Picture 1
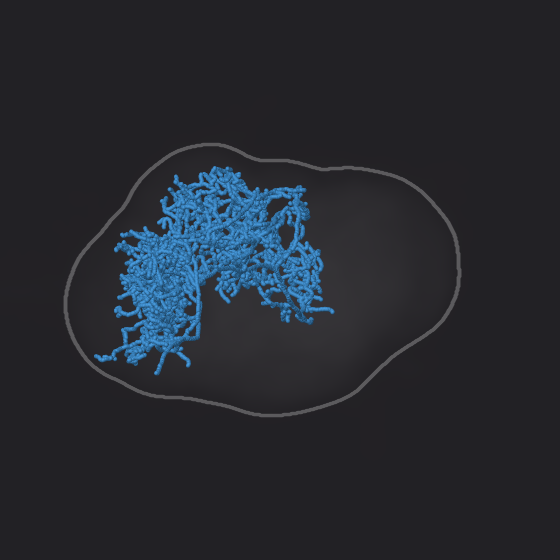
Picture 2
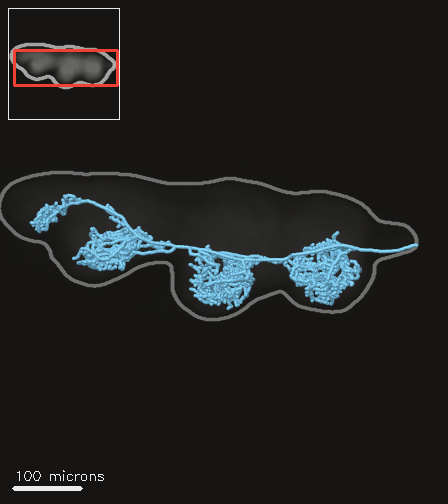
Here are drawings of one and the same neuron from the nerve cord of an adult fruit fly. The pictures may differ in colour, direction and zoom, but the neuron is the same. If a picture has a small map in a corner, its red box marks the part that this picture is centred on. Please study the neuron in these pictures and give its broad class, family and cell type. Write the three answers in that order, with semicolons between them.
descending neuron; DNg; DNg34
